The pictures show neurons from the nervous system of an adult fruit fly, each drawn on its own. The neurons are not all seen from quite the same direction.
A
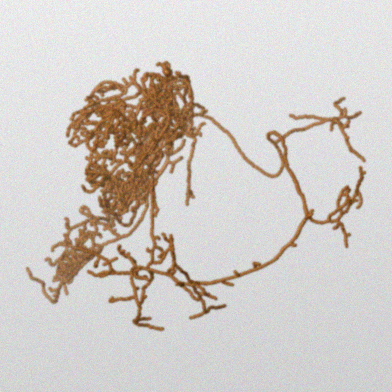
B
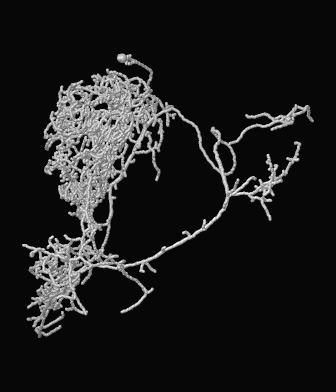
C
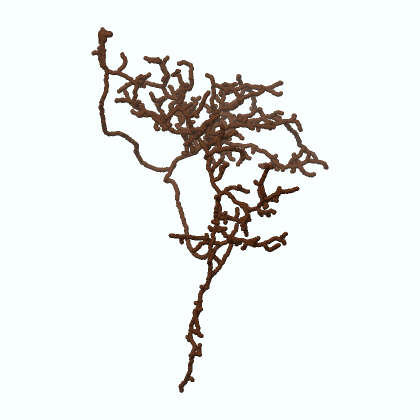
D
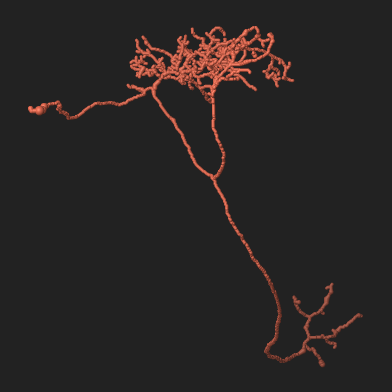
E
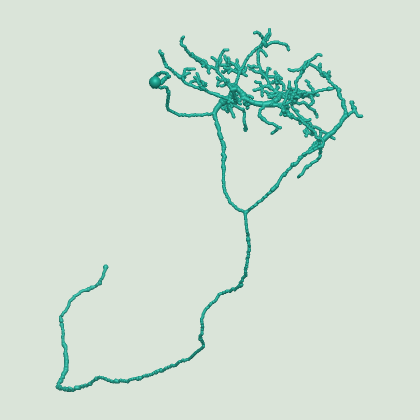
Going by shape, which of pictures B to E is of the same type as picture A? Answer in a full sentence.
The neuron in picture B is of the same cell type.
